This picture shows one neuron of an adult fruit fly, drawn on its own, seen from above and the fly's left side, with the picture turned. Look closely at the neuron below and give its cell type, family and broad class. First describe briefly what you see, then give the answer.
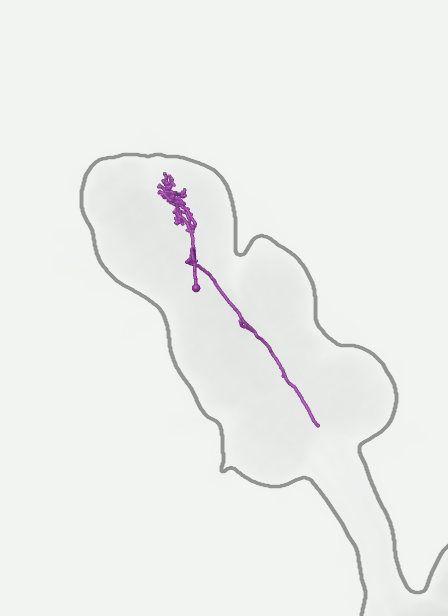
It lies in the nerve cord. The cell body can be seen in the middle of the picture. The cell type is IN23B090. The family is hemilineage 23B. This is a nerve-cord intrinsic neuron.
